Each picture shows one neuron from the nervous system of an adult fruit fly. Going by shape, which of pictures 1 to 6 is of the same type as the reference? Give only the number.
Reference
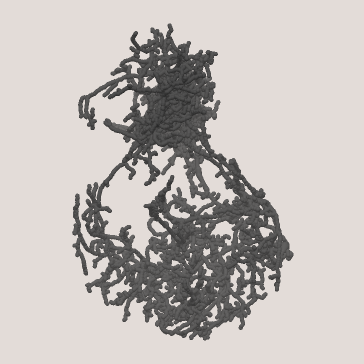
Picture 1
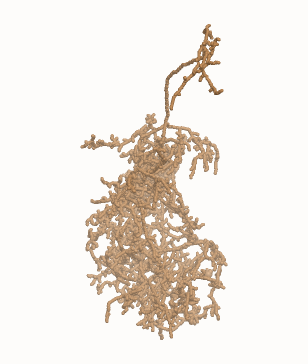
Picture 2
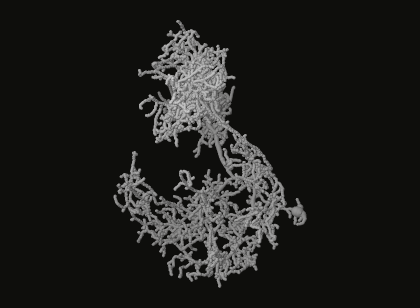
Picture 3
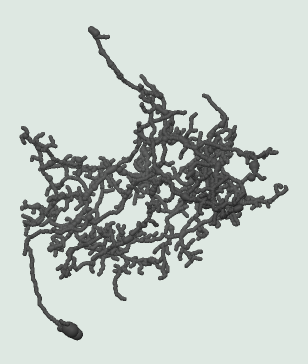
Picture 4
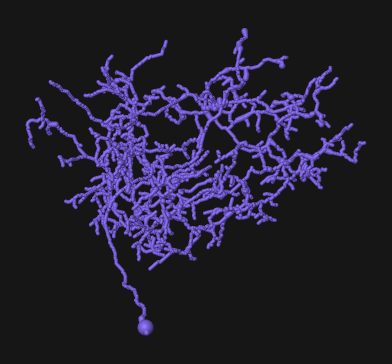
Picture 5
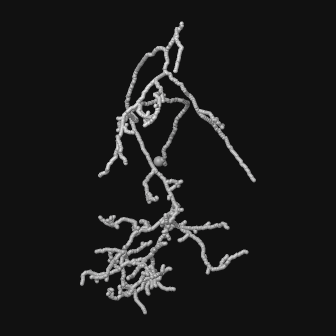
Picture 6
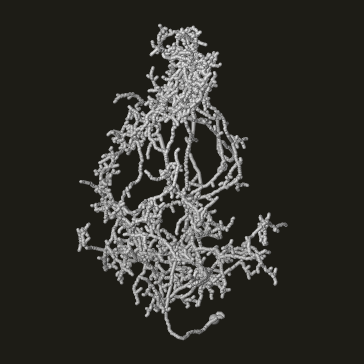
2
